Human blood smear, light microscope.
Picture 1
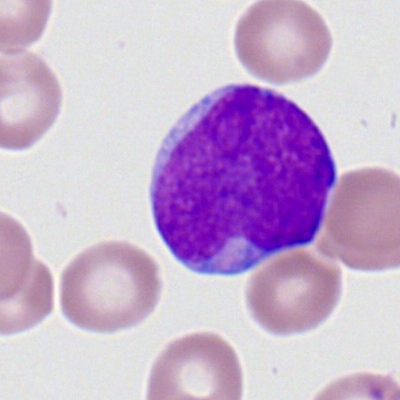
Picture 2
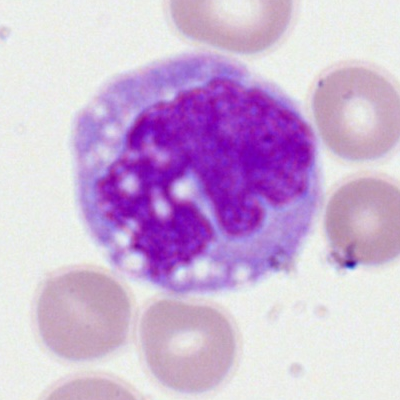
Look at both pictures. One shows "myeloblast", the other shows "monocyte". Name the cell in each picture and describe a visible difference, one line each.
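Picture 1 – myeloblast. No vacuoles are visible in the cytoplasm.
Picture 2 – monocyte. Many small clear round vacuoles lie in the cytoplasm, most along the left and lower edges.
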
